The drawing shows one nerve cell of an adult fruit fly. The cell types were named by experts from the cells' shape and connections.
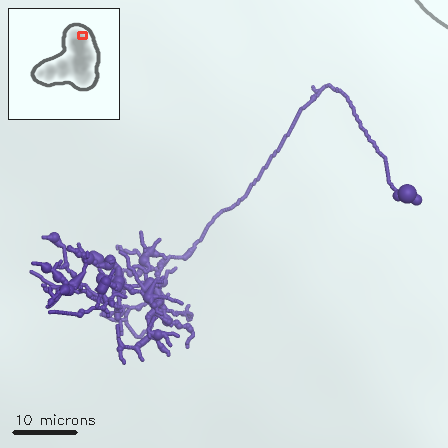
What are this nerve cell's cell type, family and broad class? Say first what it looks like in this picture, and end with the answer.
The cell body can be seen on the right of the picture. From left to right in the picture it spans about 65 microns. Dozens of branch ends can be seen. The cell type is Cm3. Its family is Cm. It is an optic-lobe intrinsic neuron.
